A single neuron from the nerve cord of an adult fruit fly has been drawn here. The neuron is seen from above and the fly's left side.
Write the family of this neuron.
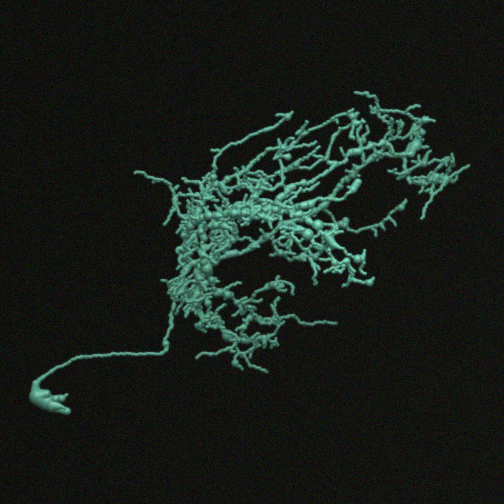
hemilineage 16B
